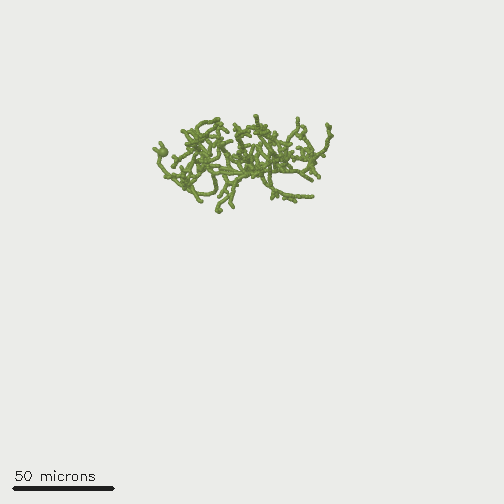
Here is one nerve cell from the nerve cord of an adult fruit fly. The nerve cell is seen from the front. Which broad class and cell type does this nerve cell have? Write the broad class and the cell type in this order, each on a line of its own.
nerve-cord intrinsic neuron
INXXX421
